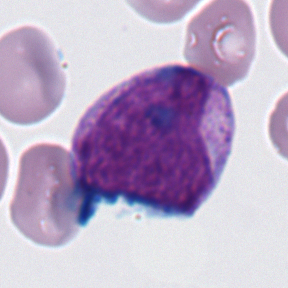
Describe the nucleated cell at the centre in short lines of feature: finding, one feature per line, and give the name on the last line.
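Outline: angular, with fairly straight stretches of edge
Nucleus: fills most of the cell, leaving a narrow rim
Chromatin: fine, evenly spread, no coarse dark clumps
Nuclear spot: single, darker, bluish, near the centre
Name: atypical promyelocyte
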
